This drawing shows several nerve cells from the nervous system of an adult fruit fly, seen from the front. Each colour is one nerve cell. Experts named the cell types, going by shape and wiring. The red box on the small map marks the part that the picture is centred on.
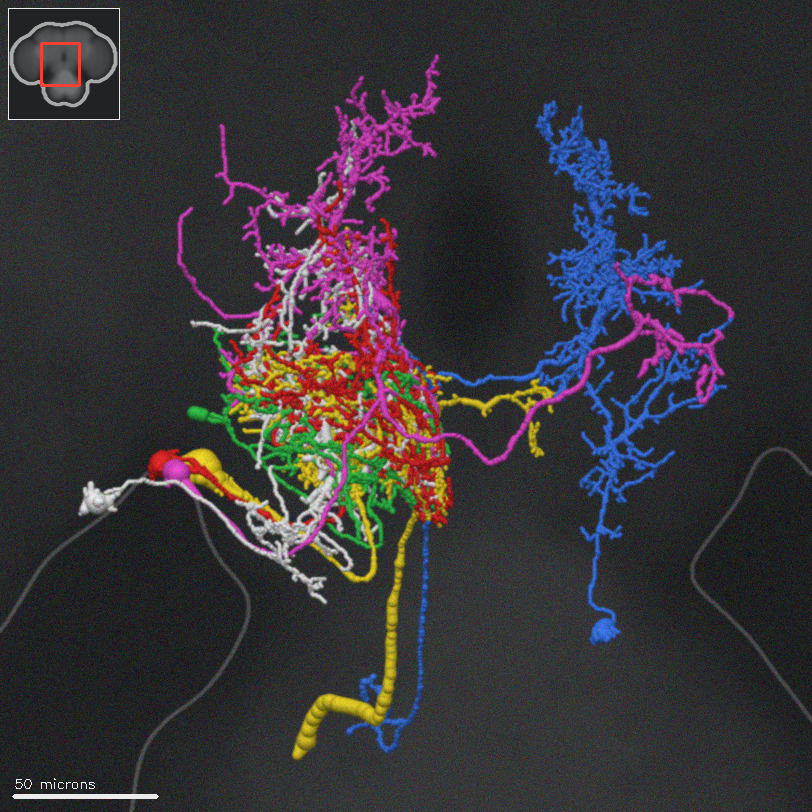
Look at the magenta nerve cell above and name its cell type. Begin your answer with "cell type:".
cell type: PS311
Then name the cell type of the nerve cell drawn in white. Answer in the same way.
cell type: GNG549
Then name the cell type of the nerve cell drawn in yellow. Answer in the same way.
cell type: GNG648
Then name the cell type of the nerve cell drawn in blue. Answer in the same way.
cell type: DNge070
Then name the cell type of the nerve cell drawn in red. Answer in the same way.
cell type: GNG546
